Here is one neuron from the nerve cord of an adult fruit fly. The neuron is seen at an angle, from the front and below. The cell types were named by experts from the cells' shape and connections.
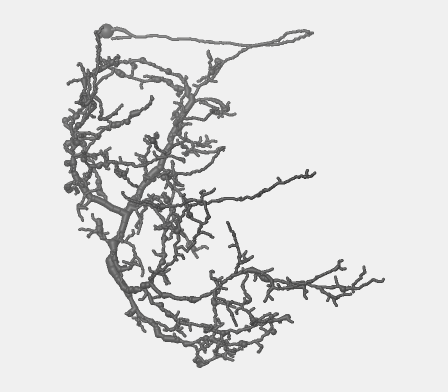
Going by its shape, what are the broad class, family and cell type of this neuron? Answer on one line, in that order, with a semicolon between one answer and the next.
nerve-cord intrinsic neuron; hemilineage 03A; IN03A053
